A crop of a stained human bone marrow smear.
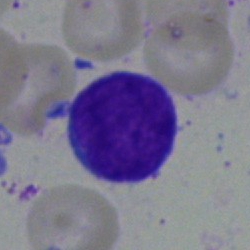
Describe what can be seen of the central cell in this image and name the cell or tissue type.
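It's got a round, smooth outline, and the cytoplasm is scant, a very thin rim at the edge at most. Everything stains deep blue-purple, and I can't see any vacuoles. That's a lymphocyte.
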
